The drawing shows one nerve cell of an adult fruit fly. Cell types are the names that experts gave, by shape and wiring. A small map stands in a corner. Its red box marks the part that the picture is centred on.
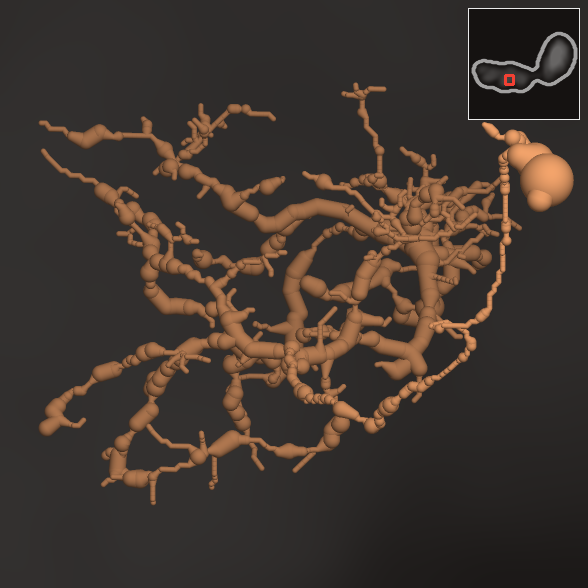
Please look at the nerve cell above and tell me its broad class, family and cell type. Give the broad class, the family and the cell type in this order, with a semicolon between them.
nerve-cord intrinsic neuron; hemilineage 09A; IN09A017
